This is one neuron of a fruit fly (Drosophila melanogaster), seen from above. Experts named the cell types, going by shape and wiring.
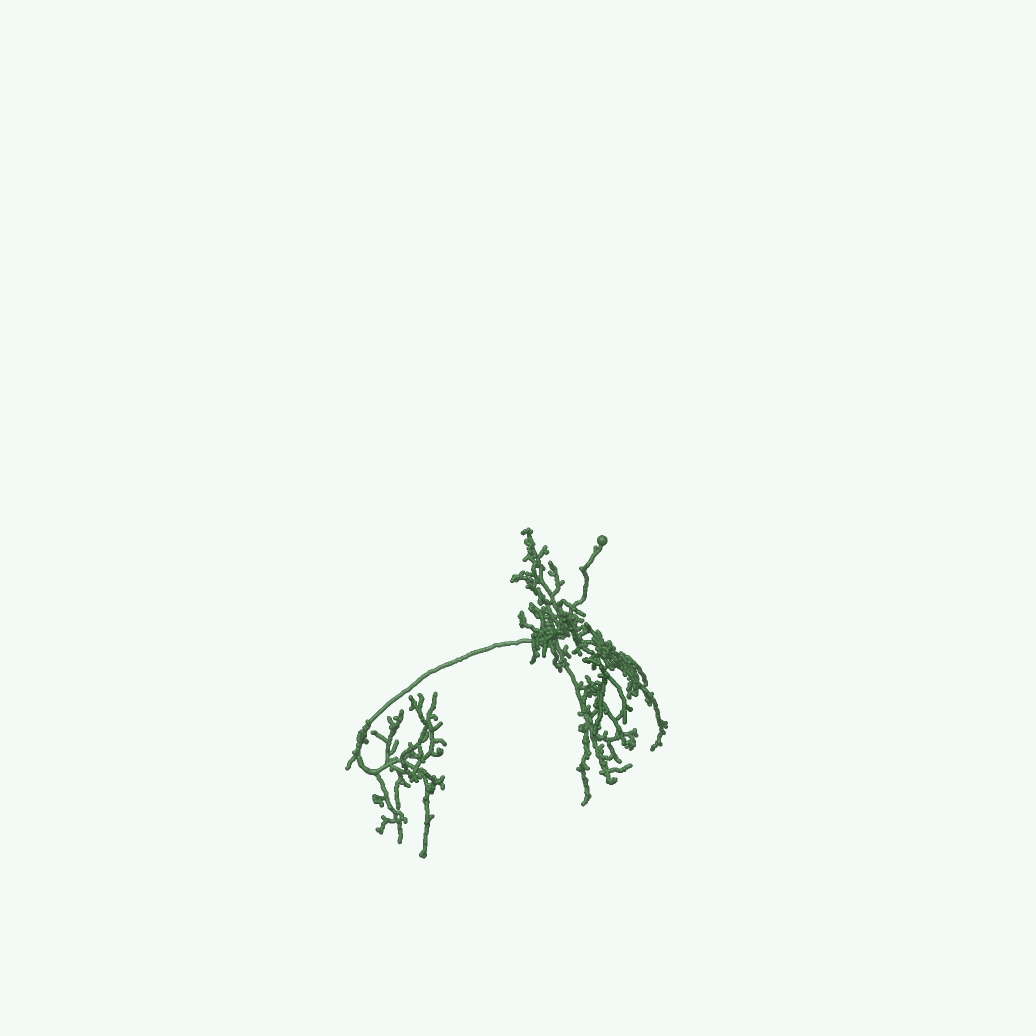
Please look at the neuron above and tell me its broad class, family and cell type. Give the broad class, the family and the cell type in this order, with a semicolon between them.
nerve-cord intrinsic neuron; hemilineage 01A; IN01A026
